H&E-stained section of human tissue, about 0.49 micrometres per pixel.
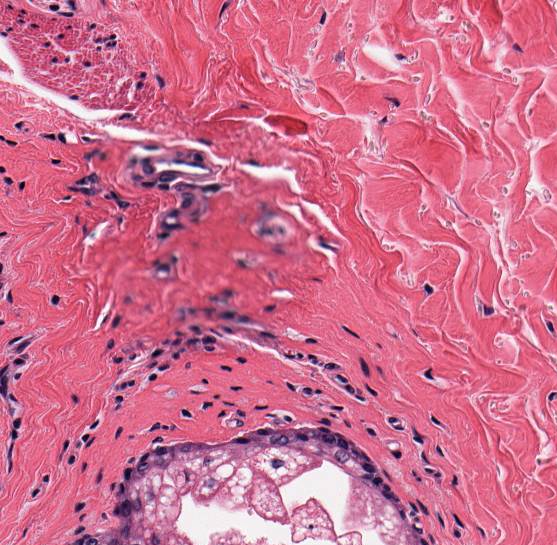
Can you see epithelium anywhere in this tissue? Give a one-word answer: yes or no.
Yes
